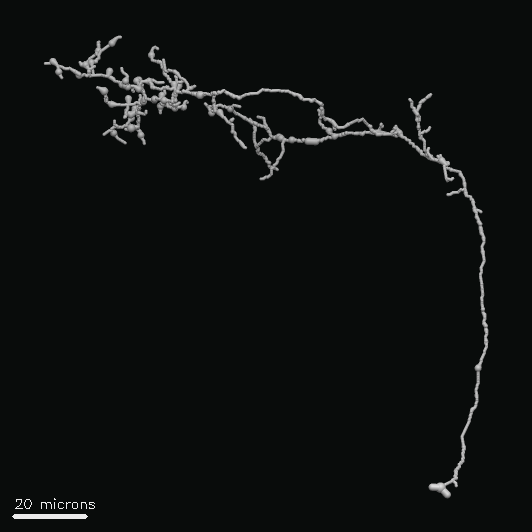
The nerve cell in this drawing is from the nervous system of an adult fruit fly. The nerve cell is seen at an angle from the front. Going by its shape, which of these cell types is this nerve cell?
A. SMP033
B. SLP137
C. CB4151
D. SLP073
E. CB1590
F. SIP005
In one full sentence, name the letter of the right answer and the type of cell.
The cell type named SIP005, option F, describes the nerve cell.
